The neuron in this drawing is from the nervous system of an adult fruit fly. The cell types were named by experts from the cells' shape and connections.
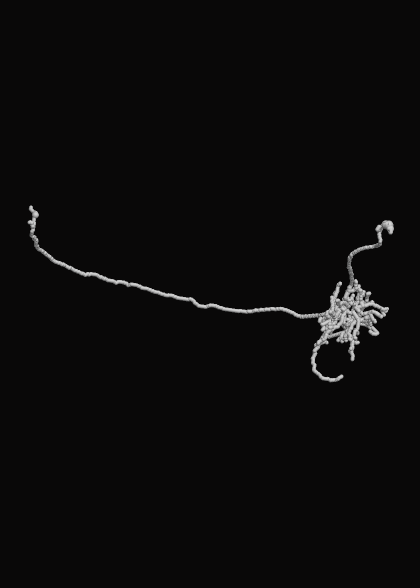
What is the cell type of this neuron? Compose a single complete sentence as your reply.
So far as cell type goes, this neuron is M_lPNm11D.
